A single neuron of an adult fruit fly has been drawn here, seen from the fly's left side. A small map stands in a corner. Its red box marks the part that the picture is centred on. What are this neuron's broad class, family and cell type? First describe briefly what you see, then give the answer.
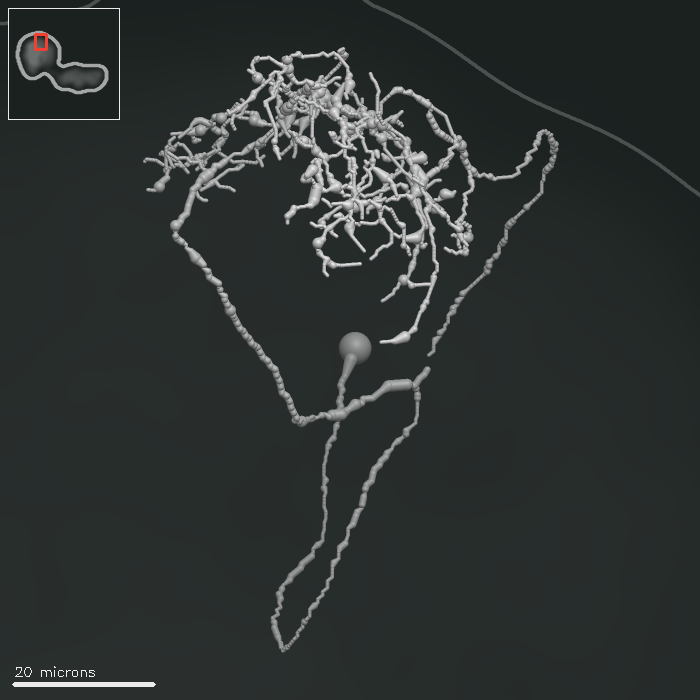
The cell body is in the middle of the picture. From top to bottom in the picture it spans about 85 microns. Dozens of branch ends can be seen. This is a central-brain intrinsic neuron. Its family is hemilineage LHl4_dorsal. The cell type is CB0373.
